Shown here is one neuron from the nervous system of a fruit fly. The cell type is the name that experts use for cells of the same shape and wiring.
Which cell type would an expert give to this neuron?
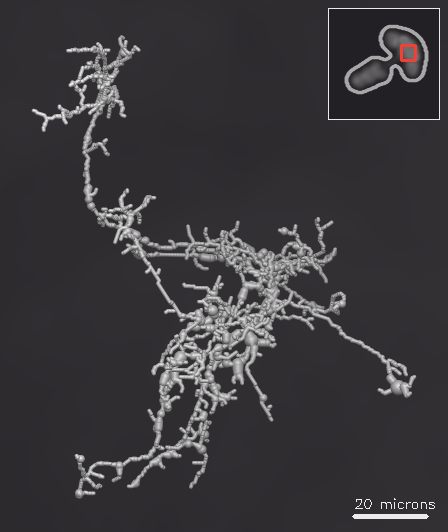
GNG573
